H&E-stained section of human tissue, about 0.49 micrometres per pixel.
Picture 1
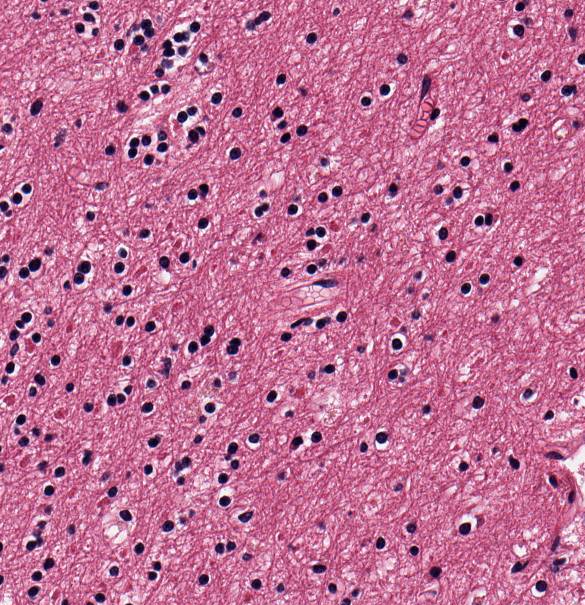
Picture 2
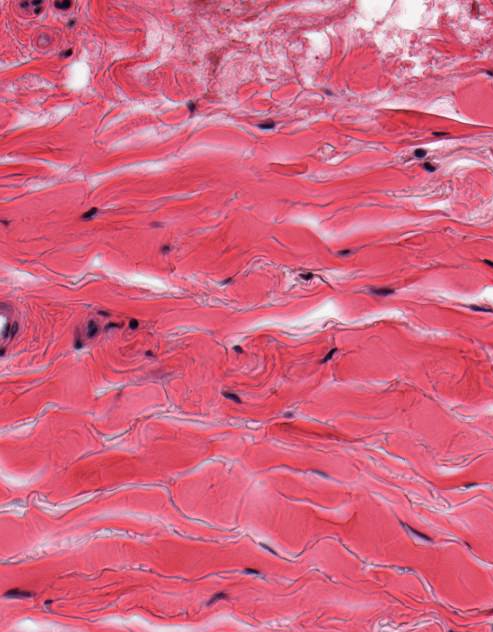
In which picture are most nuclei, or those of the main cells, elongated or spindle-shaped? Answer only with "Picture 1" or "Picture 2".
Picture 2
